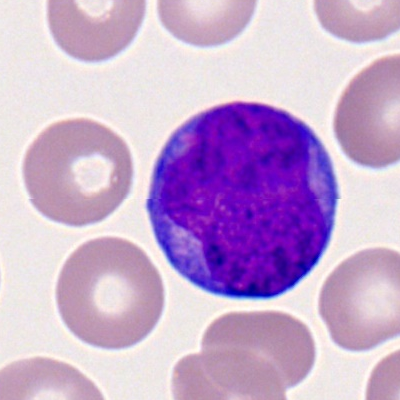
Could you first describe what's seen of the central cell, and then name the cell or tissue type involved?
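A round, smooth outline bounds the cell. Only a scant rim of blue cytoplasm, without granules, surrounds the nucleus. No nucleoli can be seen in the nucleus. This is a myeloblast.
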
